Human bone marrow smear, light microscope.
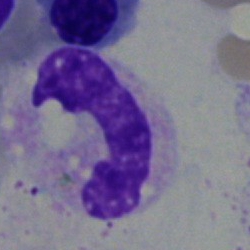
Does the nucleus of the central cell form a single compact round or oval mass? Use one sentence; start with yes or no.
No, instead of a compact mass, the nucleus forms a curved band without separate lobes.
